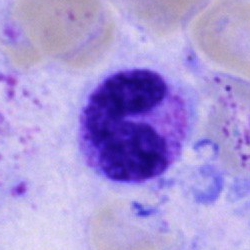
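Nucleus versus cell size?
Nucleus fills most of the cell.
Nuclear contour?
Indented by a cleft entering from the right side.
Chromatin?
Dark purple, coarsely clumped; no nucleoli visible.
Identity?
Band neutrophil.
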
